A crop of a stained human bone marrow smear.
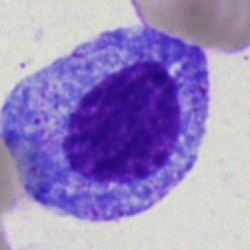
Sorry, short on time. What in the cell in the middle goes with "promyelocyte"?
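Here's what this promyelocyte shows us. Its outline is a broad oval, with a border that is slightly uneven. Small reddish-purple granules lie scattered in the cytoplasm. The cytoplasm itself looks mottled, with many small pale patches among the blue. Keep in mind that the picture is slightly blurred, so fine detail is softened.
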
